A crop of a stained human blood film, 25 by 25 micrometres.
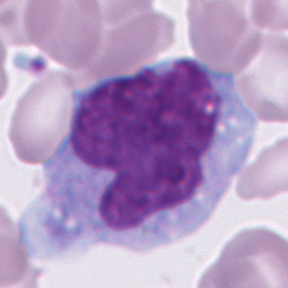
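Monocyte, the central cell in this stained peripheral blood smear. Notice how its outline is angular and irregular instead of round. The nucleus is folded, its border dipping inward at several points. There's plenty of cytoplasm, pale grey-blue, with a few small clear vacuoles dotted through it.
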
